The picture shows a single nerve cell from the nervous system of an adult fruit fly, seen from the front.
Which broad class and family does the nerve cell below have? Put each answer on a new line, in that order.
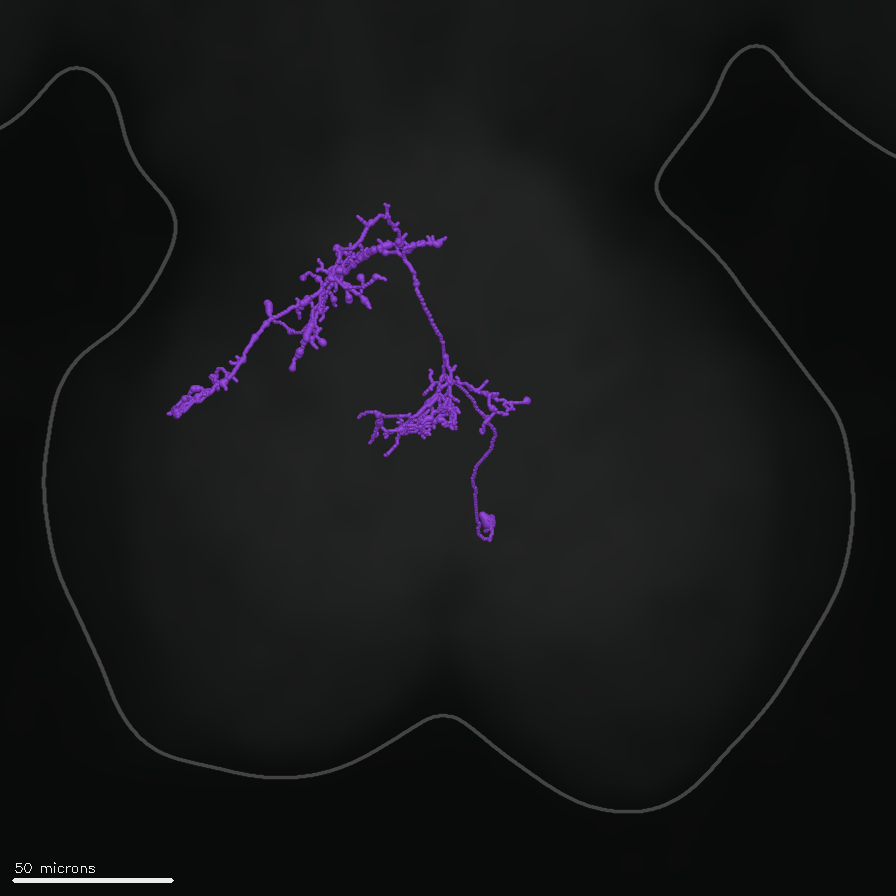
nerve-cord intrinsic neuron
hemilineage 06B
